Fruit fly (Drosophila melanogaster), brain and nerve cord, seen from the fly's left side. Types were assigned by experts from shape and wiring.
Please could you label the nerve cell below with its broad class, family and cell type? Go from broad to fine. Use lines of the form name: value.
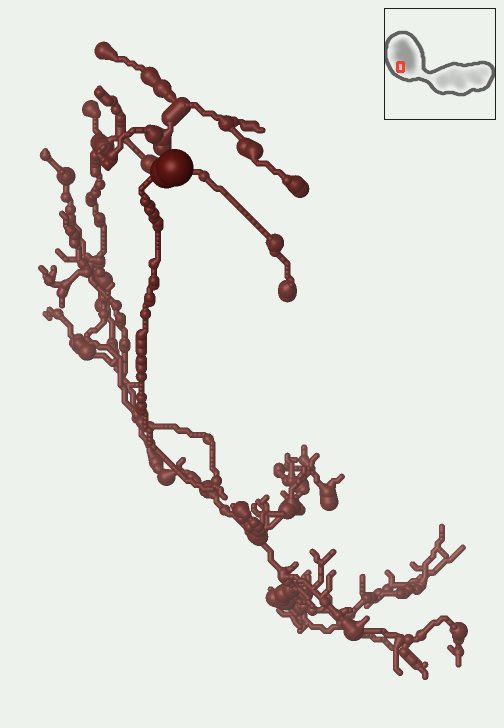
broad class: central-brain intrinsic neuron
family: hemilineage MD_SA1
cell type: GNG610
